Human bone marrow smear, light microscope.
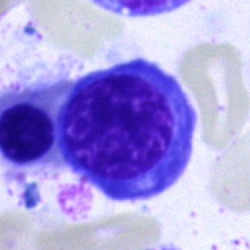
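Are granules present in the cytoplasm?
No, the cytoplasm is free of granules.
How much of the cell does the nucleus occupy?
Most of it, leaving a moderate rim of cytoplasm.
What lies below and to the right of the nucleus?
A paler patch within the cytoplasm.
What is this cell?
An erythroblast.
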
